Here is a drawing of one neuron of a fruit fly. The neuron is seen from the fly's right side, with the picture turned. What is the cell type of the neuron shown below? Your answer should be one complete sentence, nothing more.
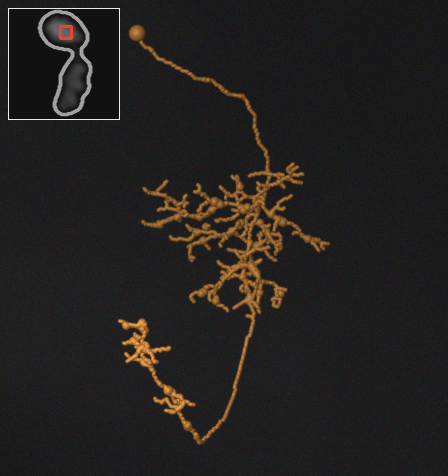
The cell type that fits this neuron is Tm16.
